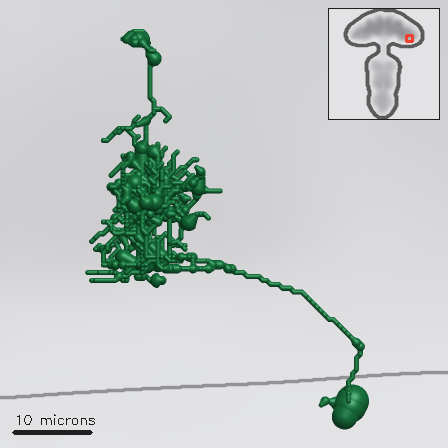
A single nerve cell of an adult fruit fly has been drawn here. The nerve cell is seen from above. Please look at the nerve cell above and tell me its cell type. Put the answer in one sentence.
The cell type is LPi3a.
